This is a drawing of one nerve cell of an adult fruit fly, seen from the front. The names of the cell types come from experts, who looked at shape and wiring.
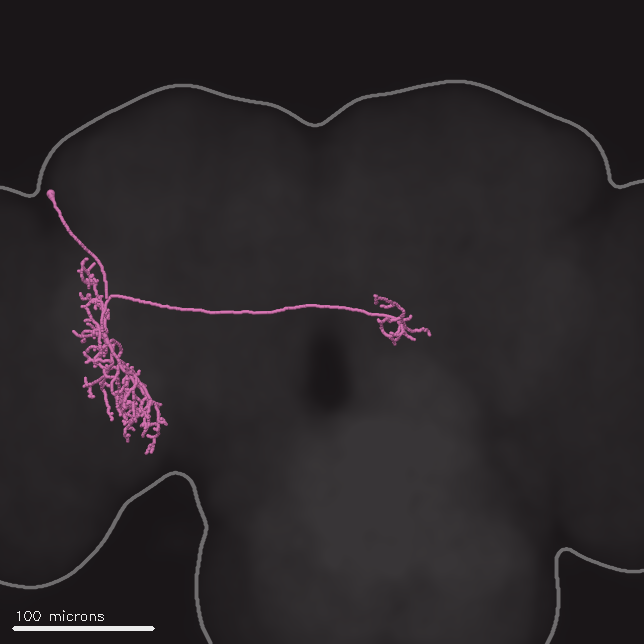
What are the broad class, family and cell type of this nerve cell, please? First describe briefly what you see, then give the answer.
By the scale bar it is about 250 microns wide in this view. In this view it is wider than it is tall. This is a visual projection neuron. Its family is hemilineage VPNp1_lateral. It is of cell type LC19.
